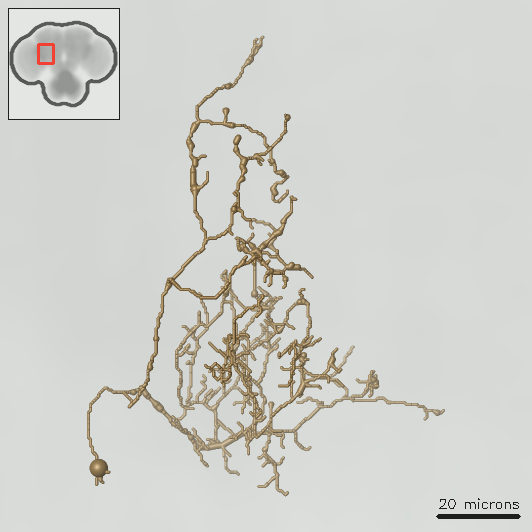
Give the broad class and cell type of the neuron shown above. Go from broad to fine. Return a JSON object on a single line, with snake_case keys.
{"broad_class": "central-brain intrinsic neuron", "cell_type": "AVLP380"}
